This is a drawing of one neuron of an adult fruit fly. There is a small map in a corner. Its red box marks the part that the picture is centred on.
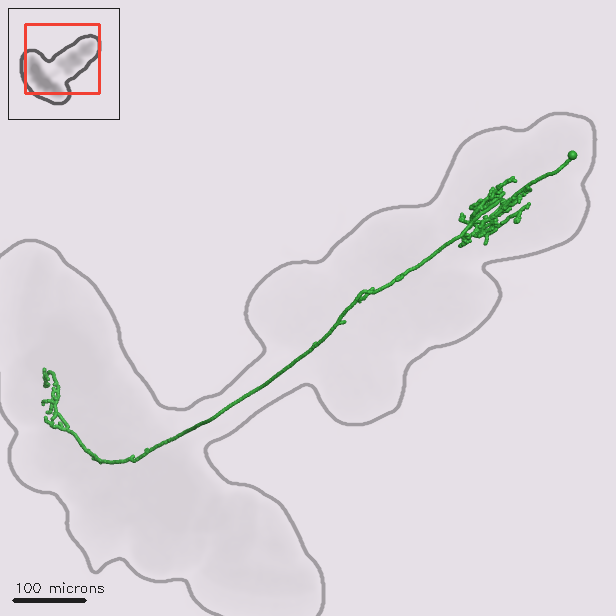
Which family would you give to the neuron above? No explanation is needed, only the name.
hemilineage 05B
